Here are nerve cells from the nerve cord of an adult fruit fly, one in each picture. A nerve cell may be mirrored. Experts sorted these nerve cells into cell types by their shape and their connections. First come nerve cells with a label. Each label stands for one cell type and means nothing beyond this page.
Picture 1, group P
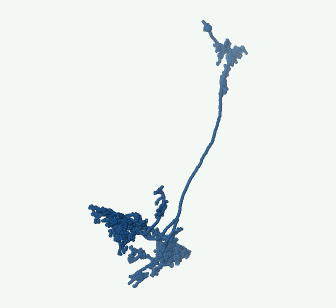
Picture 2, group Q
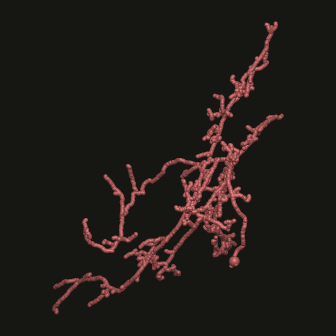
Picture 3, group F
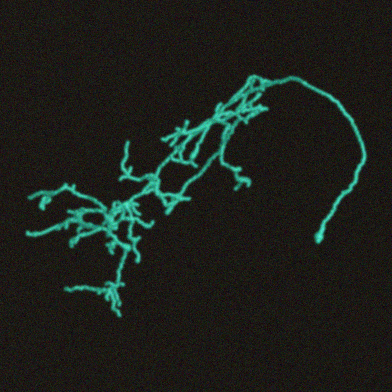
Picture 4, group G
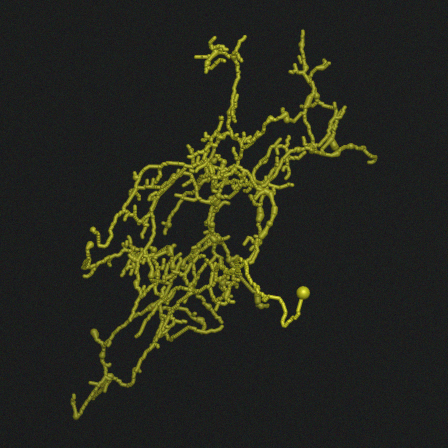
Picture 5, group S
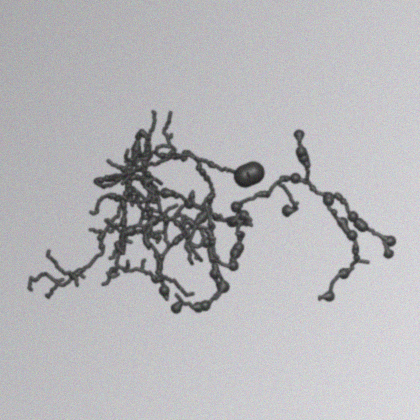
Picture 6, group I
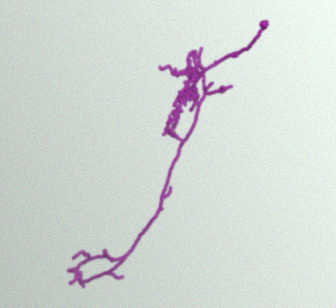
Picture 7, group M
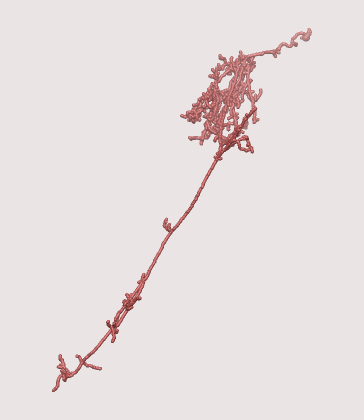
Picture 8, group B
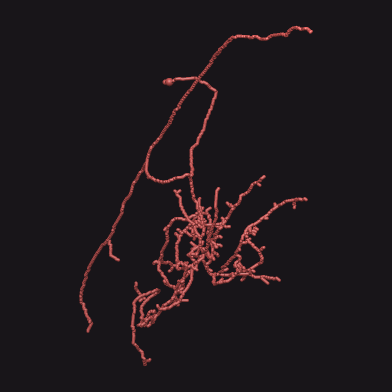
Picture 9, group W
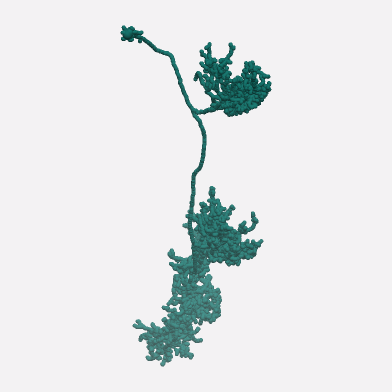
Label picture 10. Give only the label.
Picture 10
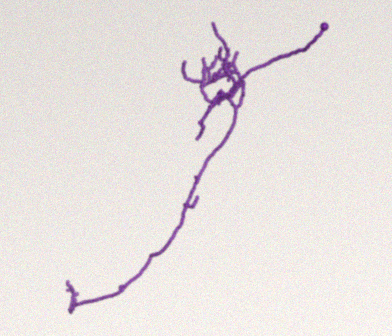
group I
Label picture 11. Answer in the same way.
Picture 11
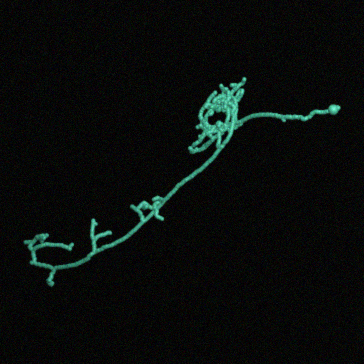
group I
